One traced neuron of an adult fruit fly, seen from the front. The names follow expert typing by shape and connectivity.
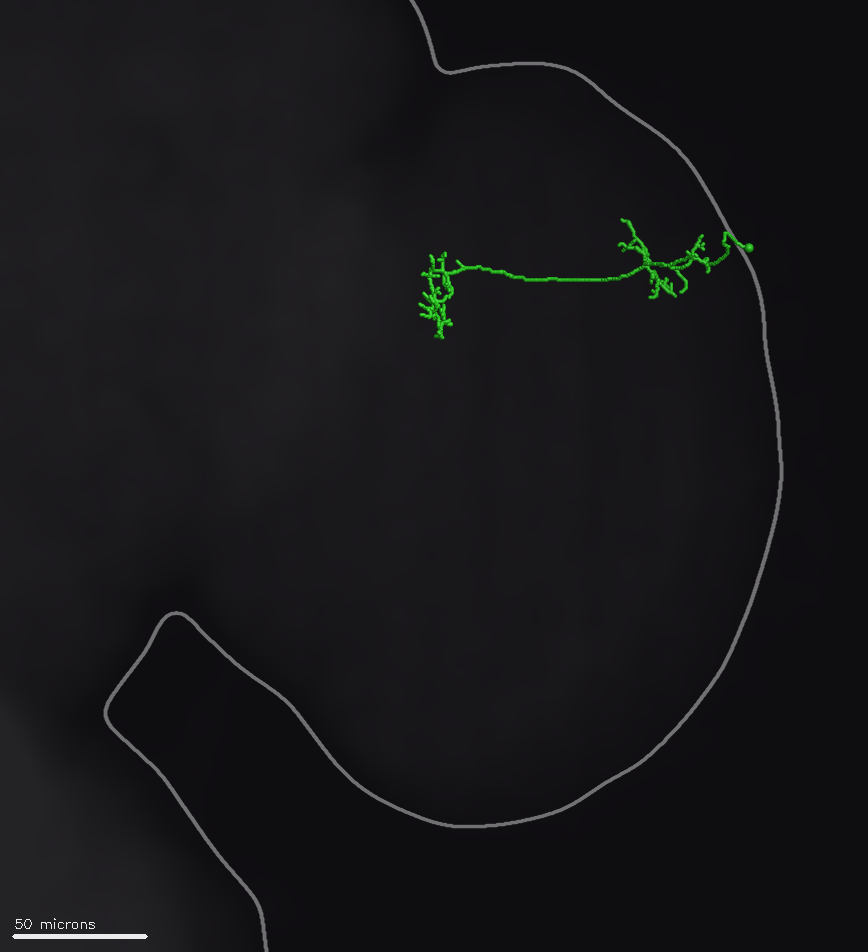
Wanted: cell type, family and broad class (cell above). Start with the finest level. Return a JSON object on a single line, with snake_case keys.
{"cell_type": "TmY21", "family": "TmY", "broad_class": "optic-lobe intrinsic neuron"}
